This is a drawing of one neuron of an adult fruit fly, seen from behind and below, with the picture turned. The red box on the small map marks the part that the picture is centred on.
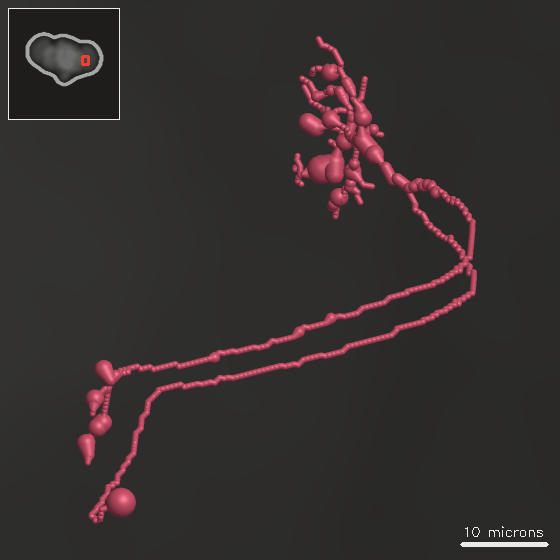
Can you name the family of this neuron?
T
